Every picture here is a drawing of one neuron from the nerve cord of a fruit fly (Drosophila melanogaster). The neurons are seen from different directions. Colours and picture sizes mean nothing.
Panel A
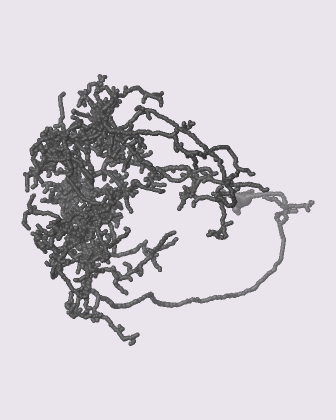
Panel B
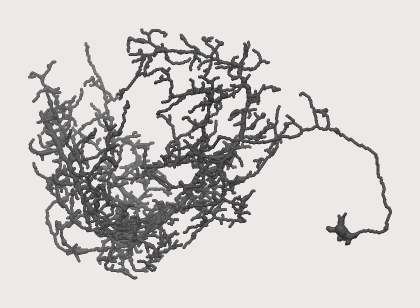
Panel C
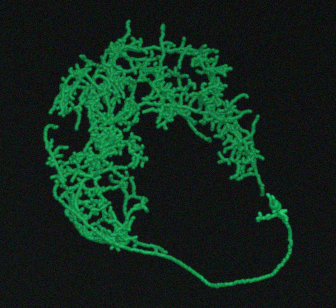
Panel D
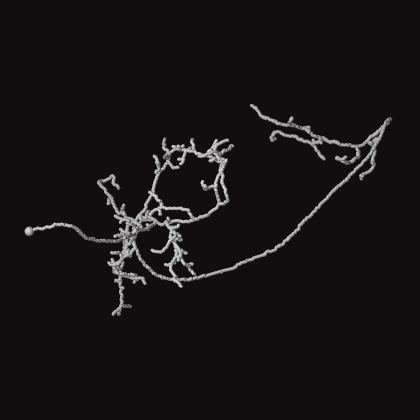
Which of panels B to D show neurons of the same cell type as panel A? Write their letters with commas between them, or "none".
B, C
